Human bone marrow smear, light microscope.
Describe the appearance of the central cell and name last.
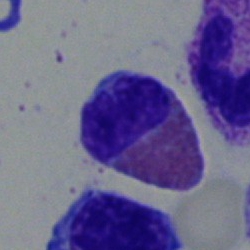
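First, the outline: smooth and oval, narrowing slightly toward the lower right. The nucleus lies eccentric, filling the upper left of the cell, and the edge it turns toward the cytoplasm runs in a nearly straight line. Then the cytoplasm, which I'd call pinkish-mauve rather than blue. This central cell, then, is an eosinophil.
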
